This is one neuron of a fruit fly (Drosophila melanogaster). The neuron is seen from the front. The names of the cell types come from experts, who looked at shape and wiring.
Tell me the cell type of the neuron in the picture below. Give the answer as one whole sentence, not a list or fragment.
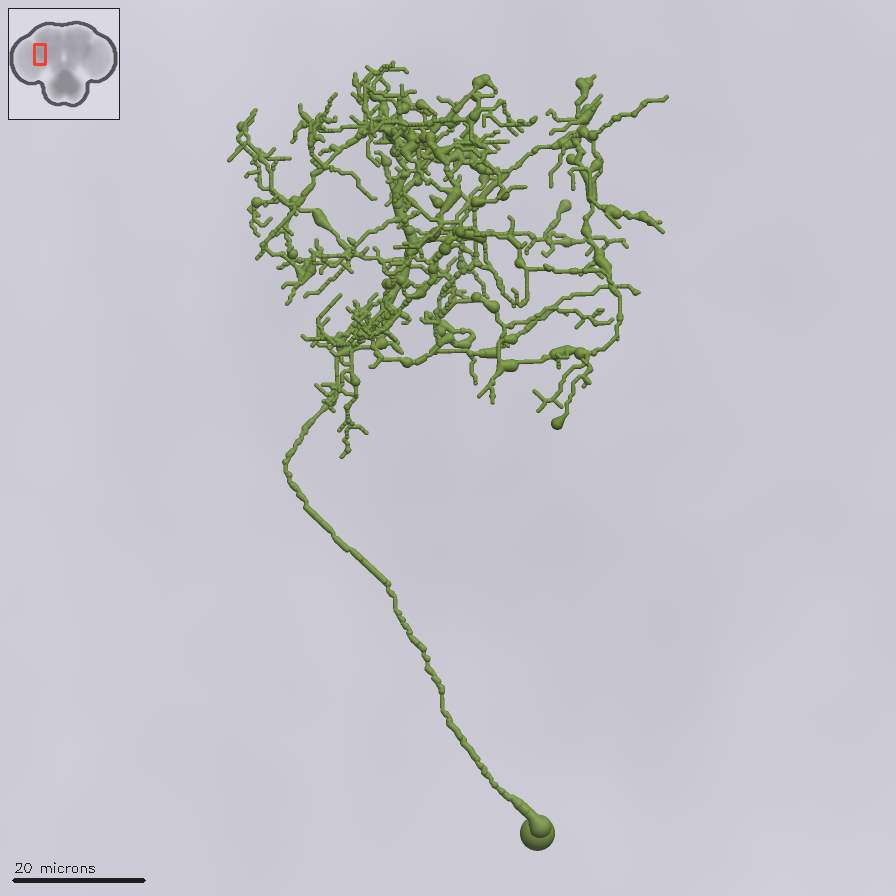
The neuron is a member of cell type AVLP329.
